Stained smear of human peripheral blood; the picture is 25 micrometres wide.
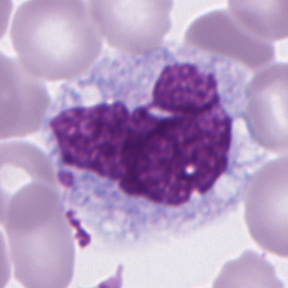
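Monocyte in a stained smear of human peripheral blood. The outline is roughly round, with a faintly uneven edge. The nucleus is irregular and folded, its lobes overlapping. The cytoplasm has a lacy texture with many small pale spots and holds no large orange granules.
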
